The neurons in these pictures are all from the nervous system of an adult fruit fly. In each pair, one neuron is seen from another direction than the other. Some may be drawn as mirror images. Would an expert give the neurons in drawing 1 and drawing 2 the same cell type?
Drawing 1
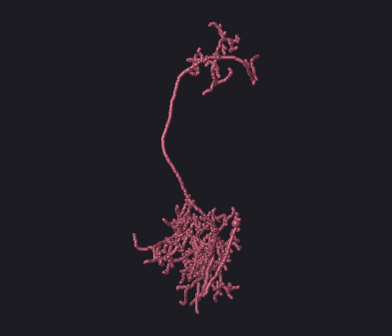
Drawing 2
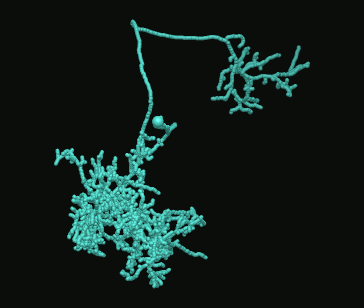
no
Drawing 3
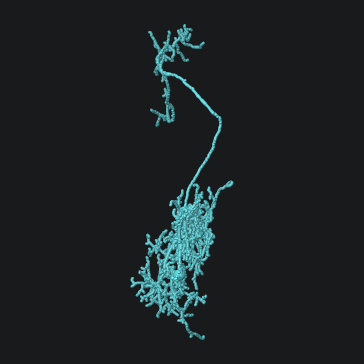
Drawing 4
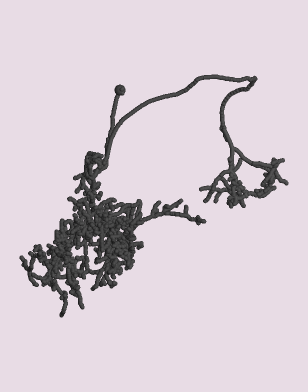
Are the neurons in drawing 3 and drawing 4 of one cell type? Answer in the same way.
no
